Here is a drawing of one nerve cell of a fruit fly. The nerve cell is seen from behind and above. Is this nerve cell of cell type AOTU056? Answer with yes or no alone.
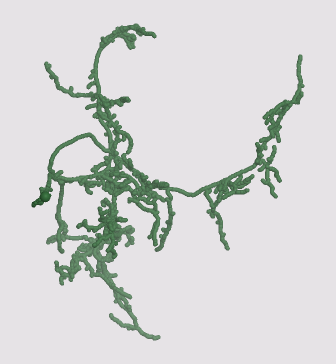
no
